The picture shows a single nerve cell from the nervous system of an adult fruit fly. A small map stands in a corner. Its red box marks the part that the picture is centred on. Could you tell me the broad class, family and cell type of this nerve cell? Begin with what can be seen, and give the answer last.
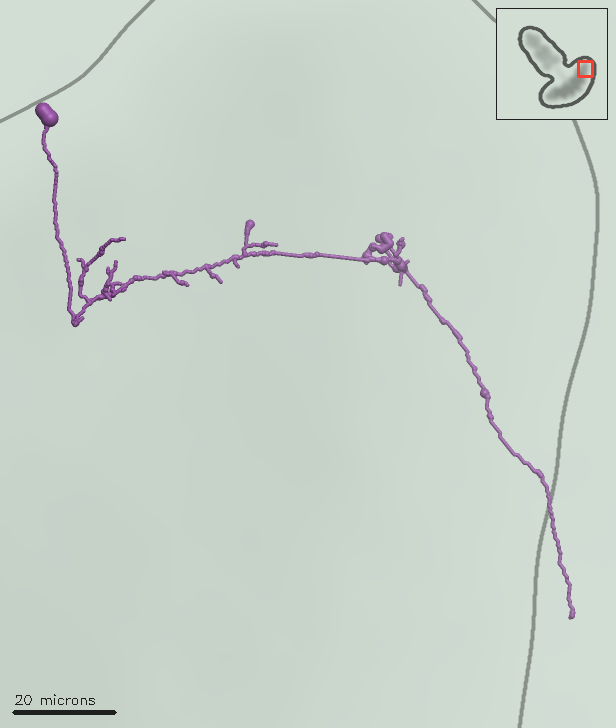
It lies in the brain. The cell body is at the upper left of the picture. From left to right in the picture it spans about 110 microns. This is an optic-lobe intrinsic neuron. The family is C. It is of cell type C2.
